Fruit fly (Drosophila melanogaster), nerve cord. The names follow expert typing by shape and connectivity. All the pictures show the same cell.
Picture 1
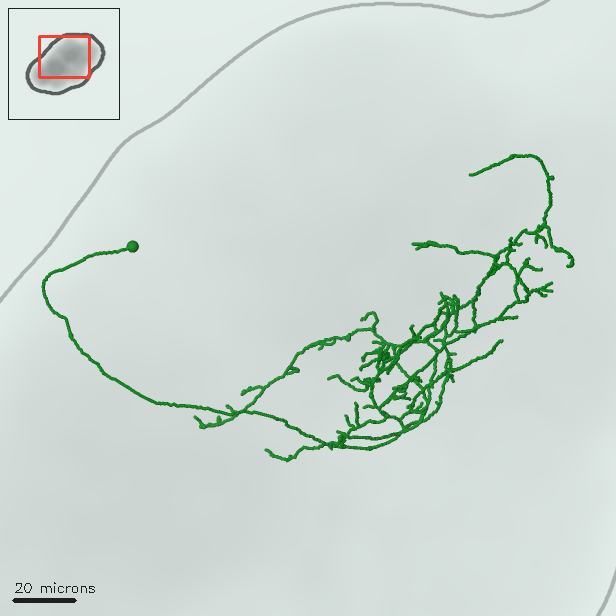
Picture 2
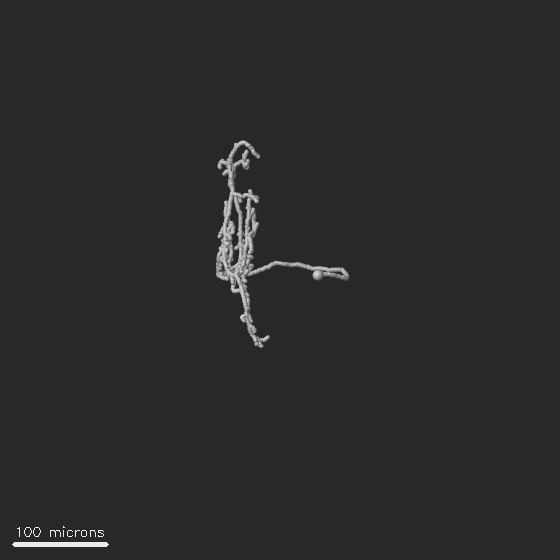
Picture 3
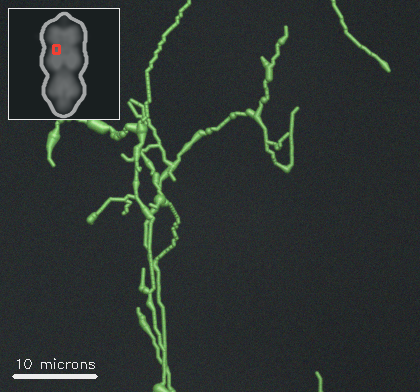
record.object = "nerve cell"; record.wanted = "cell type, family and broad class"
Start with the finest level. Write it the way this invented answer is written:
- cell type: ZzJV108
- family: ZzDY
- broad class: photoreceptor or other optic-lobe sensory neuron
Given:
- cell type: IN19B083
- family: hemilineage 19B
- broad class: nerve-cord intrinsic neuron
